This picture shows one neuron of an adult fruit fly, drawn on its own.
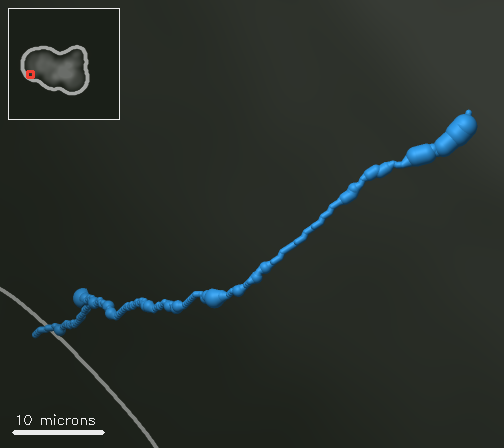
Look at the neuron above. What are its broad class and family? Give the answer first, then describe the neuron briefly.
Its broad class is photoreceptor or other optic-lobe sensory neuron. Its family is called class visual. By the scale bar it is about 50 microns wide in this view. It has a dozen or fewer branch ends.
